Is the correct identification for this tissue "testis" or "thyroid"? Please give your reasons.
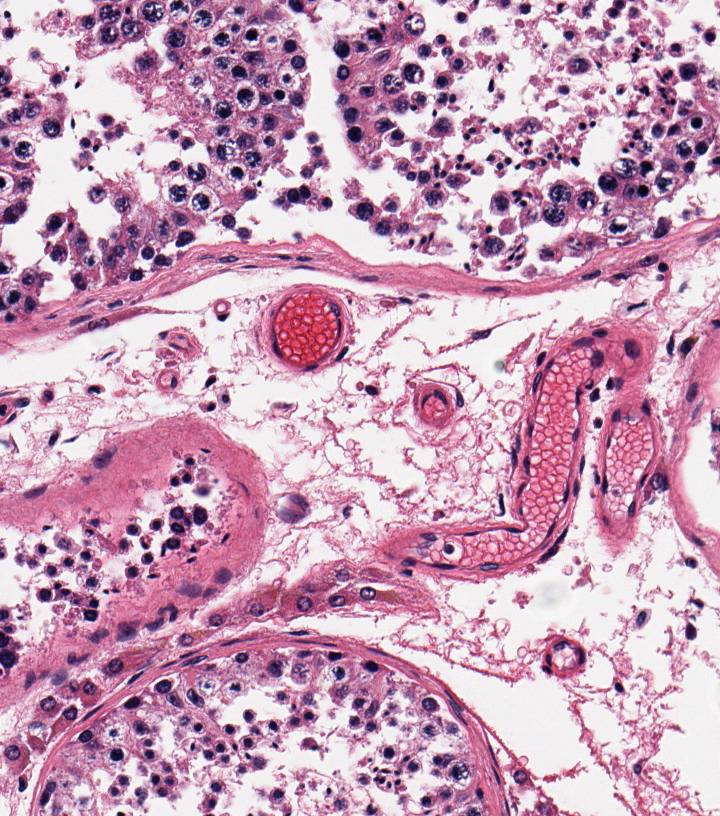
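This is testis. The rounded tubular profiles at the top, left and bottom are filled with many rounded cells with dark round nuclei, lying loosely in several layers.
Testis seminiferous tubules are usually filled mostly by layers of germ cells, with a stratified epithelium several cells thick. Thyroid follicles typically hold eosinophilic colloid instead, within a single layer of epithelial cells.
Between the tubules lies a pale, wispy stroma with sparse cells and much empty space, where several vessels are packed with red blood cells.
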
